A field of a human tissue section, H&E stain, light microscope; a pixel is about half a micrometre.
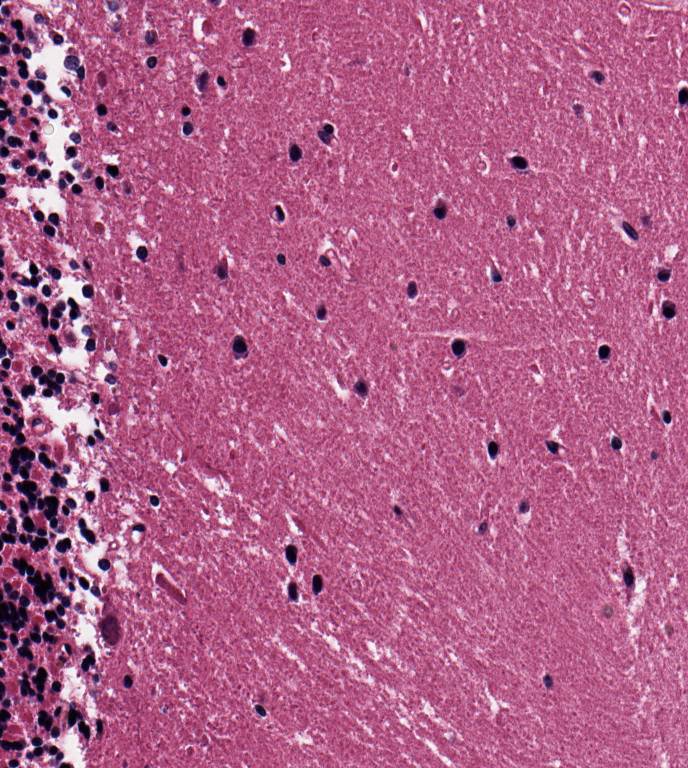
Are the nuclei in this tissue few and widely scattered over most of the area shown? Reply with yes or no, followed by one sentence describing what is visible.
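Yes. The broad pink area to the right has a finely fibrillar texture and contains only sparse, widely scattered nuclei.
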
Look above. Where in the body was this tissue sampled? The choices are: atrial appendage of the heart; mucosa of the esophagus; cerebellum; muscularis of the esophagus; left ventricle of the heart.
cerebellum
